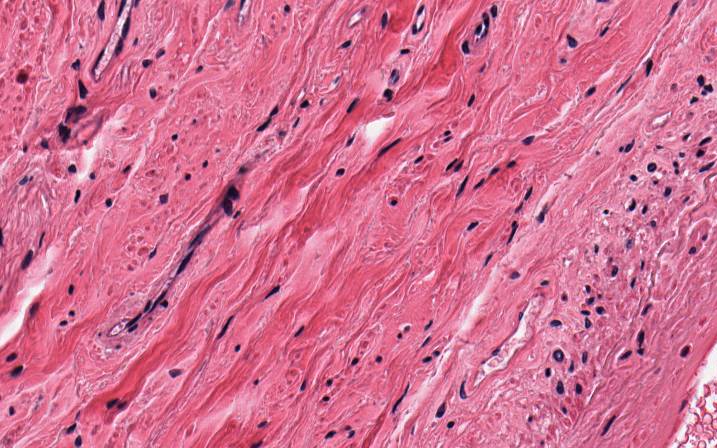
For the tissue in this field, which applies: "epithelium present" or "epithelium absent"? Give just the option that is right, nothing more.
Epithelium absent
